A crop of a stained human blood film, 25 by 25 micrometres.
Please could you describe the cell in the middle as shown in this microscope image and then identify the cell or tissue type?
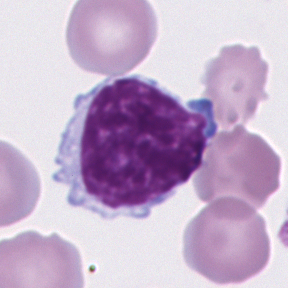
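Measuring about 15 by 12 micrometres, the cell has a single unlobed nucleus set off-centre toward the right. The nucleus is about 12 micrometres across and fills about 70% of the cell's area. A pale blue-grey rim of cytoplasm is widest on the left, where the border is ragged with many small blebs. At the right edge sits a small tag of deeper blue cytoplasm. The cell is a typical lymphocyte.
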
